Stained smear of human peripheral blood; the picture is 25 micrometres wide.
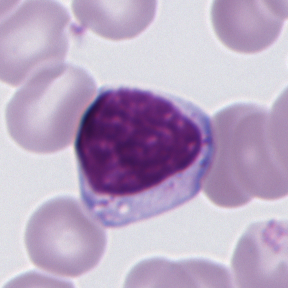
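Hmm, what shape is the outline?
Angular rather than round, with flattened sides.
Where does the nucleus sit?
Toward the top, leaving most of the cytoplasm below it.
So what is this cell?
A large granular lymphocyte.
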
